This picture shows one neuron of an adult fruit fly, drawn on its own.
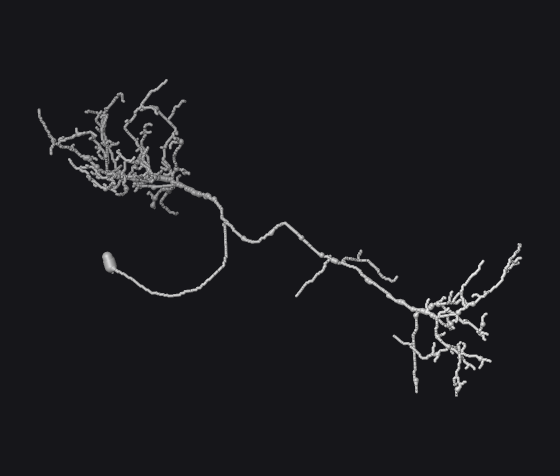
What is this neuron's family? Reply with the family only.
hemilineage SLPad1_anterior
